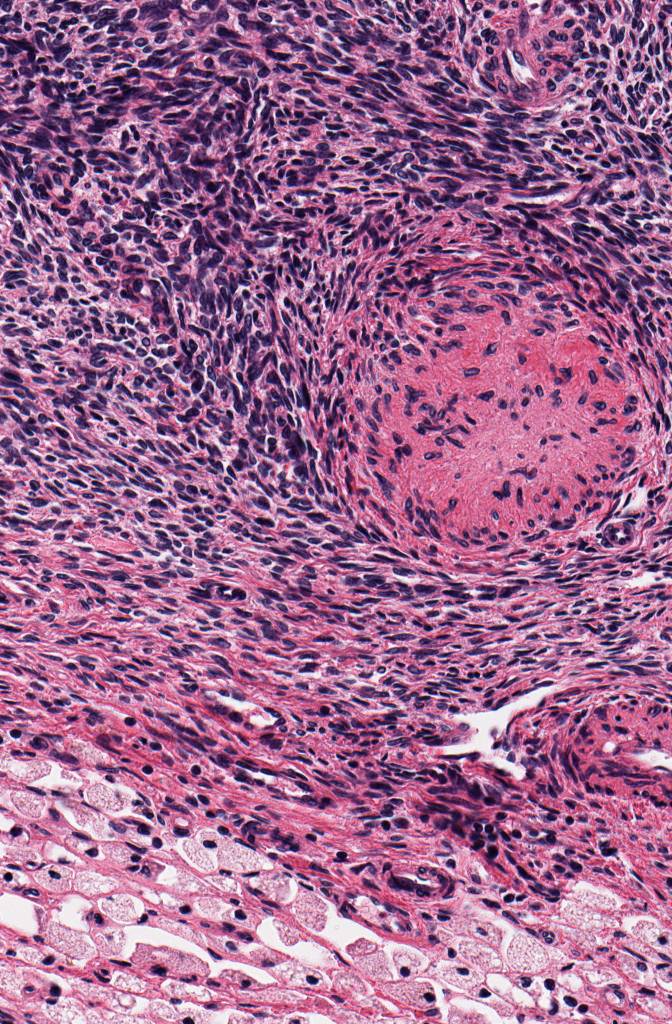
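Ovary, haematoxylin and eosin stained section. Spindle cell nuclei: elongated, dark-staining, crowded. Spindle cell cytoplasm: scant, with indistinct cell borders. Arrangement: wrapped concentrically around the pink nodule, and running roughly horizontally in the lower part of the field.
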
